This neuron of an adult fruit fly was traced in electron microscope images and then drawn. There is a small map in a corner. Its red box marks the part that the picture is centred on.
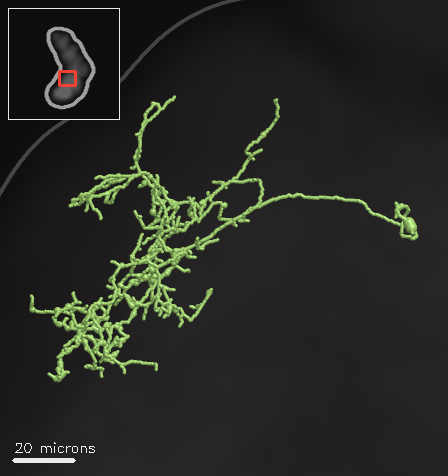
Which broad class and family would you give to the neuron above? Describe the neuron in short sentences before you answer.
The cell body is on the right of the picture. By the scale bar it is about 130 microns wide in this view. The picture shows dozens of branch ends. Its broad class is central-brain intrinsic neuron. Its family is hemilineage SLPal3_and_SLPal4_dorsal.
